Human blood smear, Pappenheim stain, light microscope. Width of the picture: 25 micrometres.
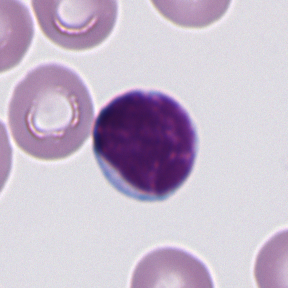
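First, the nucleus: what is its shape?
Round, I think, neither indented nor lobed; it is about 9 by 8 micrometres and fills about 80% of the cell's area.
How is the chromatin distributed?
Dense and dark purple throughout the nucleus.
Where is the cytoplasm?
It forms a scant pale blue crescent, widest at the lower left, inside a round, smooth outline about 10 micrometres across.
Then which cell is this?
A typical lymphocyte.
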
